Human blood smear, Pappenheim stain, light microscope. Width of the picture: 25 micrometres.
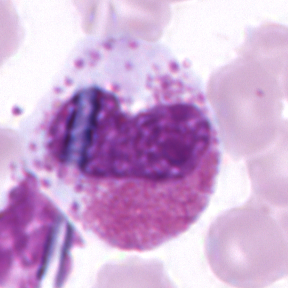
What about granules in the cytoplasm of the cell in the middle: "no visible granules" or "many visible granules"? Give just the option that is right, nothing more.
Many visible granules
